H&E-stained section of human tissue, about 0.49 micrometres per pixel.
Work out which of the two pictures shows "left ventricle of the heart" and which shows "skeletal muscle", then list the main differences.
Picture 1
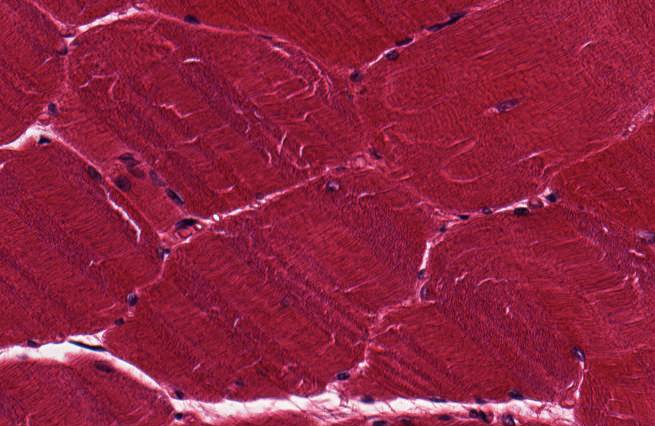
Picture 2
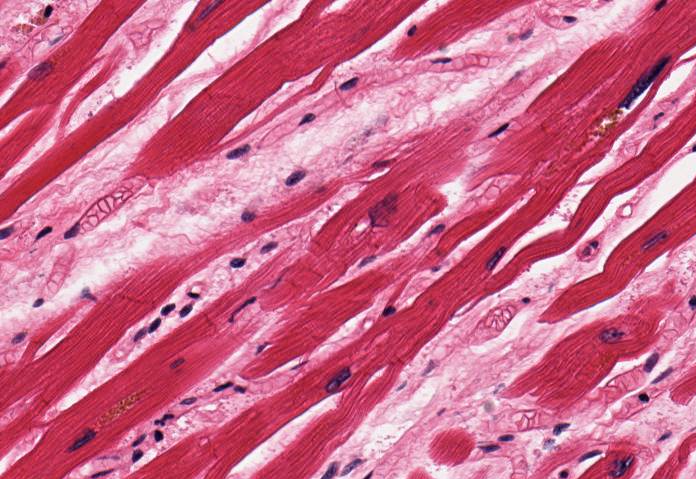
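Skeletal muscle is in picture 1; the left ventricle of the heart is in picture 2. Check one, nuclei: small, dark, flattened ones at the fibre edges in picture 1; oval ones in the fibre centres in picture 2.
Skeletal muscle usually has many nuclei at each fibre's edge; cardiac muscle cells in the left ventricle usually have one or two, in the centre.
Check two, branching: in picture 2, some of the long fibres running diagonally from lower left to upper right branch and join neighbours.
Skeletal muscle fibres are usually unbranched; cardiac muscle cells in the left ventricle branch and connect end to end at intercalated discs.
Check three, between the fibres: thin pale connective tissue strands in picture 1, but scattered small, dark, elongated nuclei in pale interstitial tissue in picture 2.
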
